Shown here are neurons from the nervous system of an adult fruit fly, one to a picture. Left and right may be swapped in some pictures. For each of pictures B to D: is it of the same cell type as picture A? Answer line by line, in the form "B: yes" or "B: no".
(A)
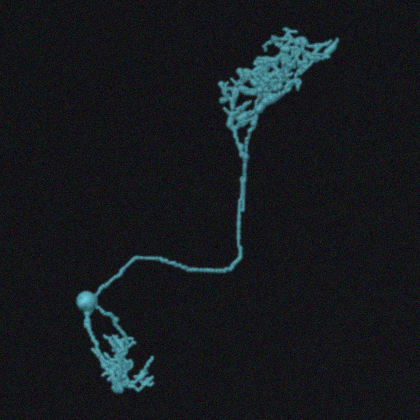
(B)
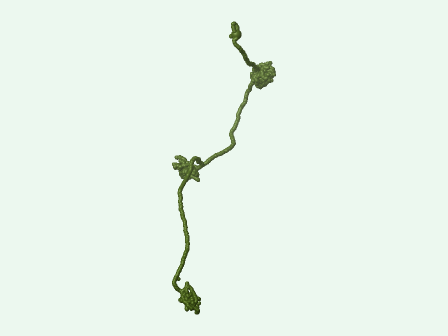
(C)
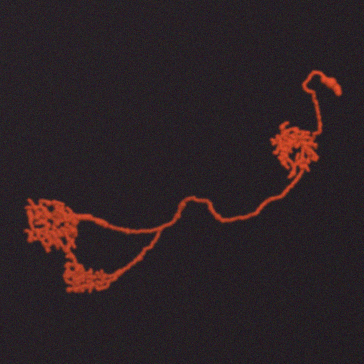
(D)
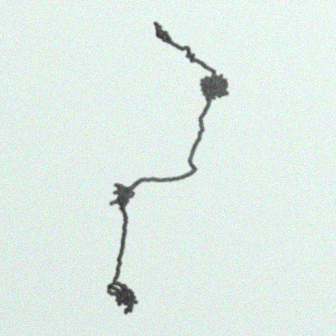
B: no
C: yes
D: no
